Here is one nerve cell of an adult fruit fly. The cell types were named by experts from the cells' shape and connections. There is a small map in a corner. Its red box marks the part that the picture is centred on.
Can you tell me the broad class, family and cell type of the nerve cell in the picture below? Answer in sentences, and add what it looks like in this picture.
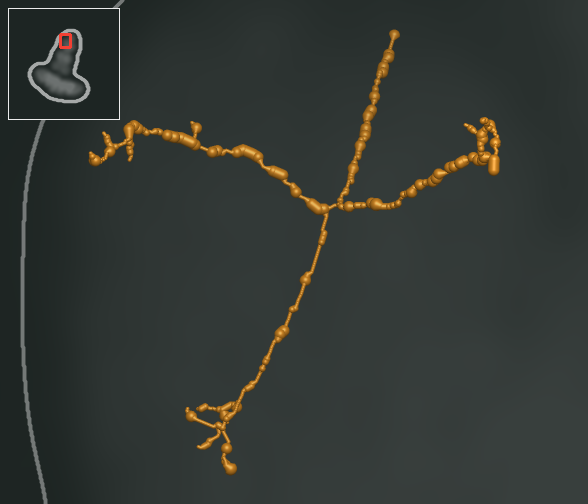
It is a sensory neuron entering the nerve cord. Its family is called class mechanosensory proprioceptive. Its cell type is SNpp50. The drawing shows no cell body. As drawn here it is about as wide as it is tall.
